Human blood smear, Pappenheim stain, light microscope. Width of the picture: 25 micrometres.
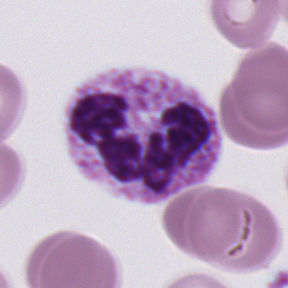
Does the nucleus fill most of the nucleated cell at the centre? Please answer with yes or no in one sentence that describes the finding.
No, rather than scant, the cytoplasm of the cell is plentiful.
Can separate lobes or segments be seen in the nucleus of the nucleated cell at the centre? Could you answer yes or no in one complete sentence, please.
Yes, this cell has a nucleus made up of distinct lobes or segments.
